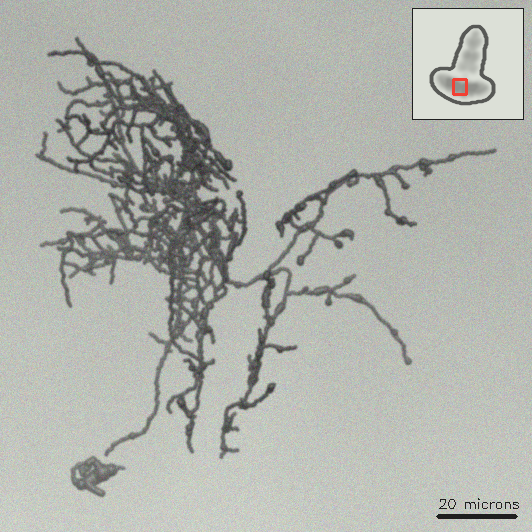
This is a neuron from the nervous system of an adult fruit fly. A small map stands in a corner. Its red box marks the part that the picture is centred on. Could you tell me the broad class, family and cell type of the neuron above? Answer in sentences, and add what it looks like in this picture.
It is a central-brain intrinsic neuron. Its family is hemilineage SMPad1. Its cell type is SMP083. Its cell body lies at the lower left of the picture. From left to right in the picture it spans about 120 microns. More than a hundred branch ends can be seen.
